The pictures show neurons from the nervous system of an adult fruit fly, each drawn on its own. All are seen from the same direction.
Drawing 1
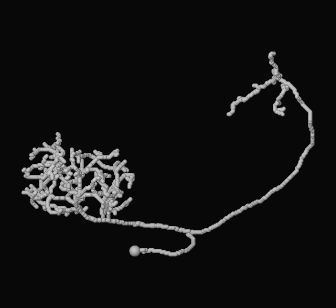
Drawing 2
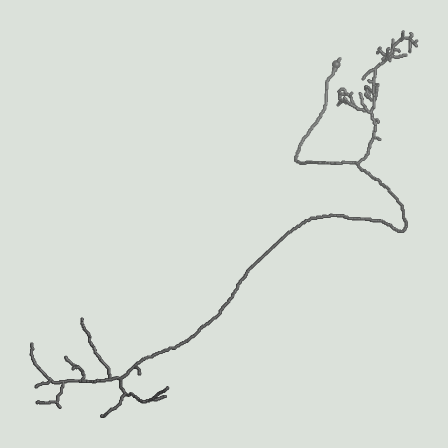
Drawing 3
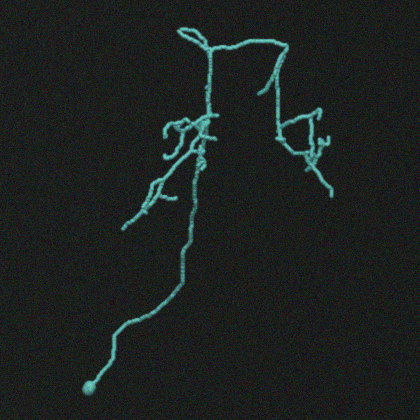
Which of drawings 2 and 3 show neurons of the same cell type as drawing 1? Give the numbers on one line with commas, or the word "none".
none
